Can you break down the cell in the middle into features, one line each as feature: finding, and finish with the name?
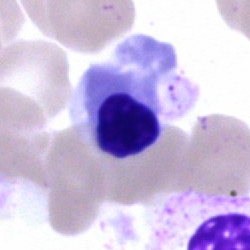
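Nucleus: off-centre, toward lower part of cell
Chromatin: dense, dark purple throughout
Cytoplasm: blue, mostly above and left of nucleus
Outline: irregular, paler blue lobed extension at upper right
Name: erythroblast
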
